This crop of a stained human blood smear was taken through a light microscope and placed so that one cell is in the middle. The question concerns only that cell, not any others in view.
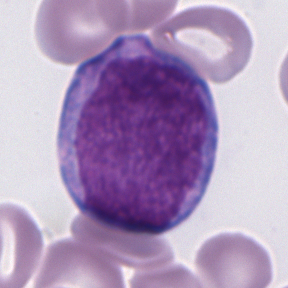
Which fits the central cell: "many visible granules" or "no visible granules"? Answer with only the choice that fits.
No visible granules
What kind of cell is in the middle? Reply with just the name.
promyelocyte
